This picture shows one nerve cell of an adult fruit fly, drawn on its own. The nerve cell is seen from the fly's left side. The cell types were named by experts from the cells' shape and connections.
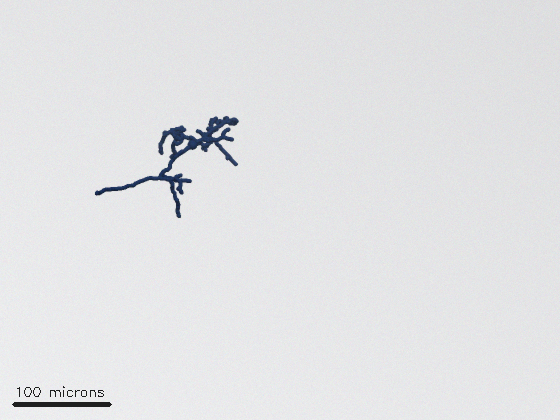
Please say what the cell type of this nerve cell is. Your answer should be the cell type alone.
SNpp05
